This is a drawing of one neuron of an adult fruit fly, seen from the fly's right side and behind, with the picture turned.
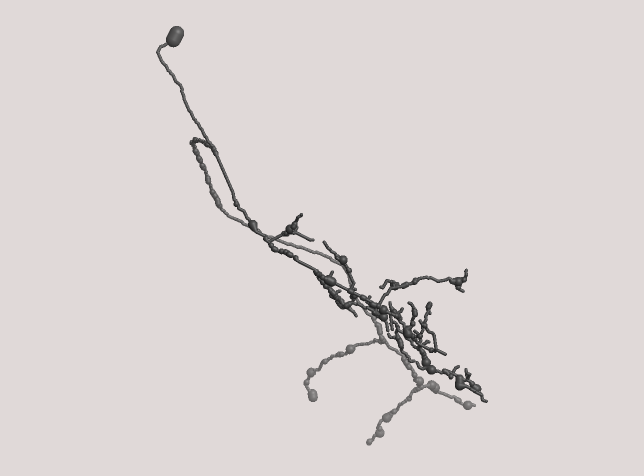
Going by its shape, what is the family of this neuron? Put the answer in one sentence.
The family is LPT.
